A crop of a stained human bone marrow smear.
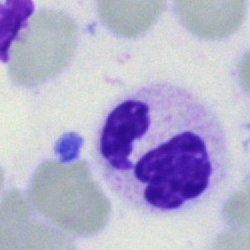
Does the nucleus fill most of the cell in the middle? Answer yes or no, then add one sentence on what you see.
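No. The cytoplasm is plentiful and pale pinkish-lilac.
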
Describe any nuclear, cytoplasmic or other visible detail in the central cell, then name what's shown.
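Look first at the edge of the cell: round and smooth all the way around. Now move inward, and you'll see the nucleus is divided into two lobes. On the left is a curved piece shaped rather like a kidney, while the right lobe is larger and rounder. Search both lobes carefully and you won't find a nucleolus in either. What you're looking at is a segmented neutrophil.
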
